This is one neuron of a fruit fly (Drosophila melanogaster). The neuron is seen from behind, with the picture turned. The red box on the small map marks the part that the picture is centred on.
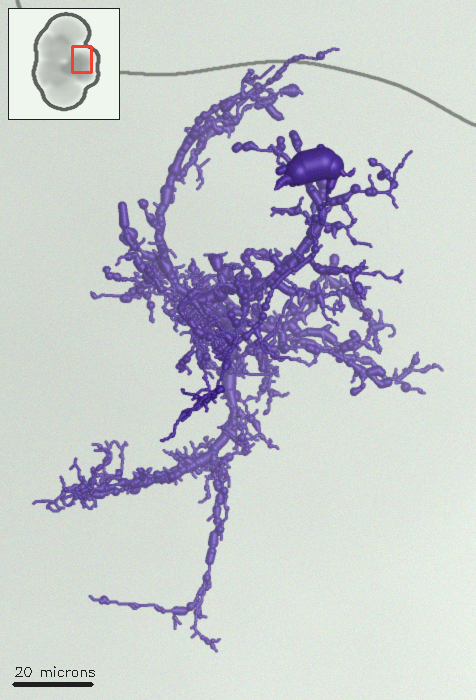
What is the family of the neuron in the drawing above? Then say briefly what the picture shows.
The family is hemilineage 03B. Its broad class is nerve-cord intrinsic neuron. From top to bottom in the picture it spans about 160 microns. The picture shows more than a hundred branch ends.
